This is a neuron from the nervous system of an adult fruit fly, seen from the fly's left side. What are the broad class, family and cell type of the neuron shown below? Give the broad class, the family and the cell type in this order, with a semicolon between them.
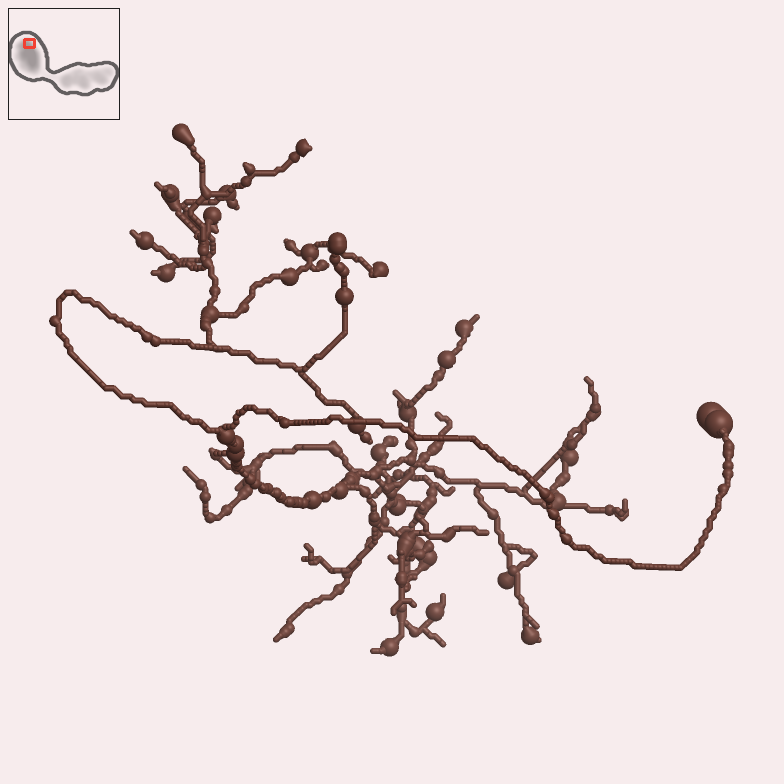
central-brain intrinsic neuron; hemilineage DL1_dorsal; LHPV5c1_d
